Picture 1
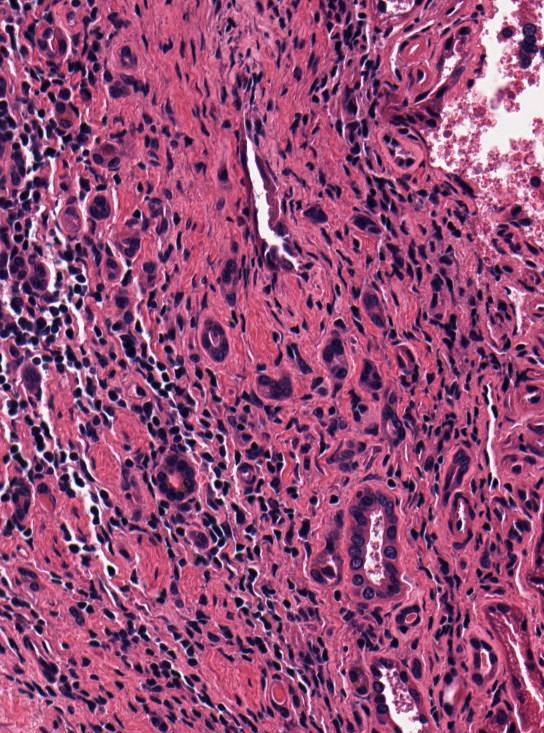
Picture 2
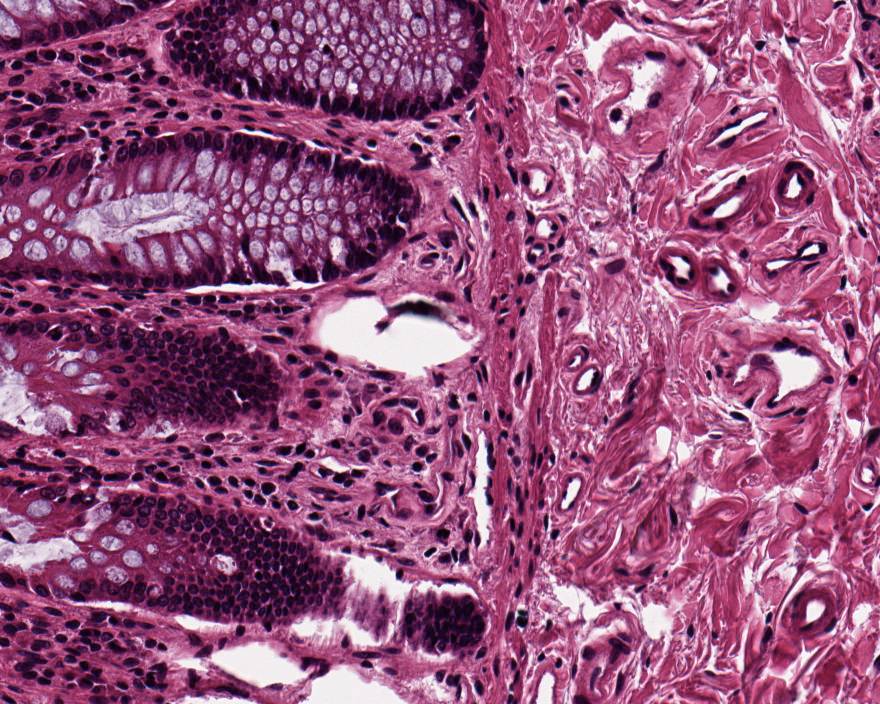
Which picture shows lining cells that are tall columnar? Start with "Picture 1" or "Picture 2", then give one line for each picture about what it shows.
Picture 2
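What picture 1 shows: A small gland in the lower right centre has an open lumen lined by cuboidal cells.
What picture 2 shows: The crypts are lined by columnar epithelium crowded with goblet cells holding pale, unstained mucin.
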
